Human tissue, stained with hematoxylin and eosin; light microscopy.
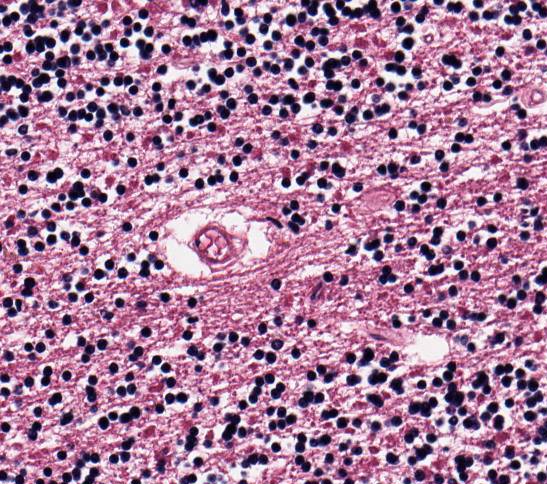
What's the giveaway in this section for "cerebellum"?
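Let's take this section of cerebellum one feature at a time. Look first at the nuclei: numerous, small, round and darkly stained, they are scattered densely across the whole field. Around most of them you will find little or no visible cytoplasm. Behind them lies a pink fibrillary meshwork whose fibres run mainly from left to right. Now follow the horizontal band across the middle, where those fibres are most conspicuous and the nuclei are a little less crowded.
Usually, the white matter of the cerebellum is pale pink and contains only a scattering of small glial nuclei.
That band still carries many nuclei, only a little less crowded than elsewhere, so it does not show that sparse scattering.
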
